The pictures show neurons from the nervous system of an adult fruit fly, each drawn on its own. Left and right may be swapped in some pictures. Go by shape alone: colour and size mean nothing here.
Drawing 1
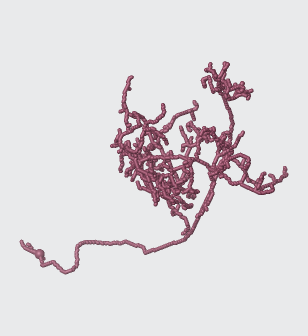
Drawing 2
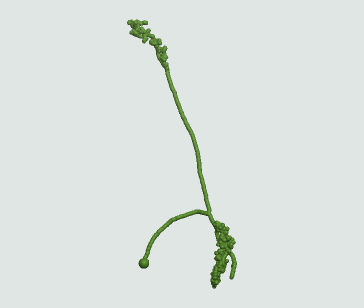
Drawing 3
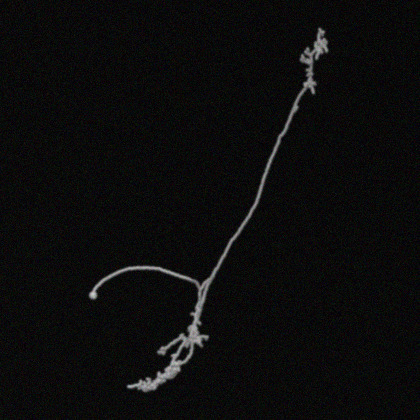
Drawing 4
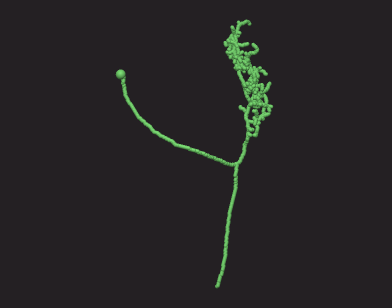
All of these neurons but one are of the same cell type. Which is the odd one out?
1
